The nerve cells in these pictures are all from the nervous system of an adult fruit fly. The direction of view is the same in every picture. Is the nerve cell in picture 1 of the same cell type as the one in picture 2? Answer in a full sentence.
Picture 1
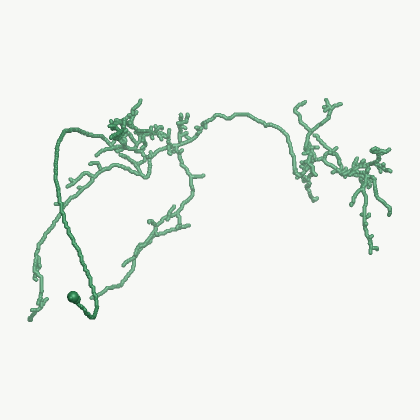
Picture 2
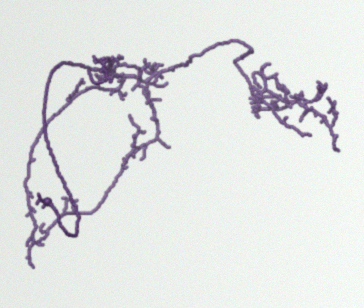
They are of the same cell type.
